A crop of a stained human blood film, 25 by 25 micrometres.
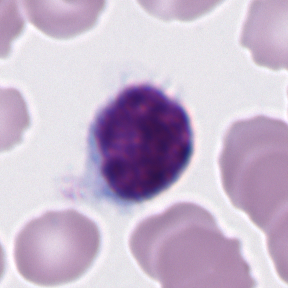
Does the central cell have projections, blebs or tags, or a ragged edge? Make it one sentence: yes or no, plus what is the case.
Yes, a rough outline, ragged or with projections, blebs or tags, belongs to this cell.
